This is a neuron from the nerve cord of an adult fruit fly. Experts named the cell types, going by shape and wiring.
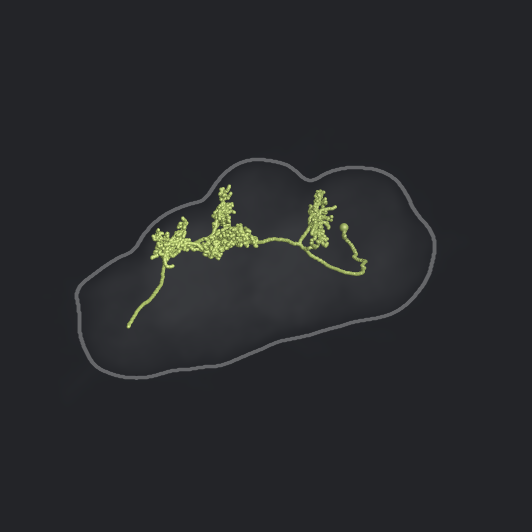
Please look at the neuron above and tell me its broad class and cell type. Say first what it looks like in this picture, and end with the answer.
As drawn here it is wider than it is tall. This is an ascending neuron. It is of cell type ANXXX093.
